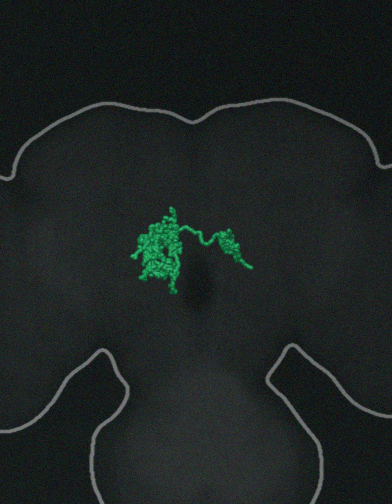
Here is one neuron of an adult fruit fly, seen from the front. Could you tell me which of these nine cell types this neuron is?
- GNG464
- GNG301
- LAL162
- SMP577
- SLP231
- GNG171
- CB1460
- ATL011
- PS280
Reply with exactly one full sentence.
The type of this neuron is the cell type PS280.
